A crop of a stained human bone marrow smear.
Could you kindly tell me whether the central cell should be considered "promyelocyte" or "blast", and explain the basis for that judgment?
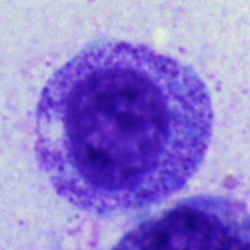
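It is a promyelocyte. What settles it is the cytoplasm, which is filled with coarse dark purple granules, with pale blue showing between them; granules this plentiful fit a promyelocyte rather than a myeloblast.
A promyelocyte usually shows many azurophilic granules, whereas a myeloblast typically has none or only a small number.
Apart from that, the chromatin is clumped into darker patches with paler areas between them, and a small pale clear area lies in the cytoplasm on the left side of the cell.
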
